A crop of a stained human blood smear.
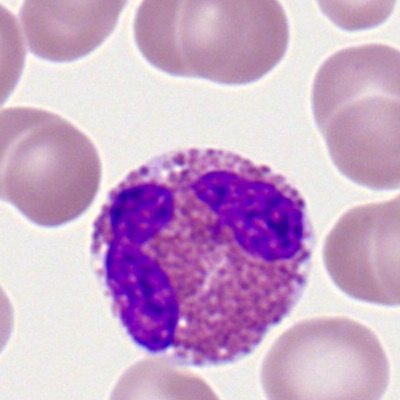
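Eosinophil, the cell in the middle. Notice first its roughly round outline. Look at the nucleus: it is divided into separate lobes rather than forming one mass. The chromatin stains deep purple and looks dense and clumped. The granules are round and of fairly even size throughout the cytoplasm.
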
